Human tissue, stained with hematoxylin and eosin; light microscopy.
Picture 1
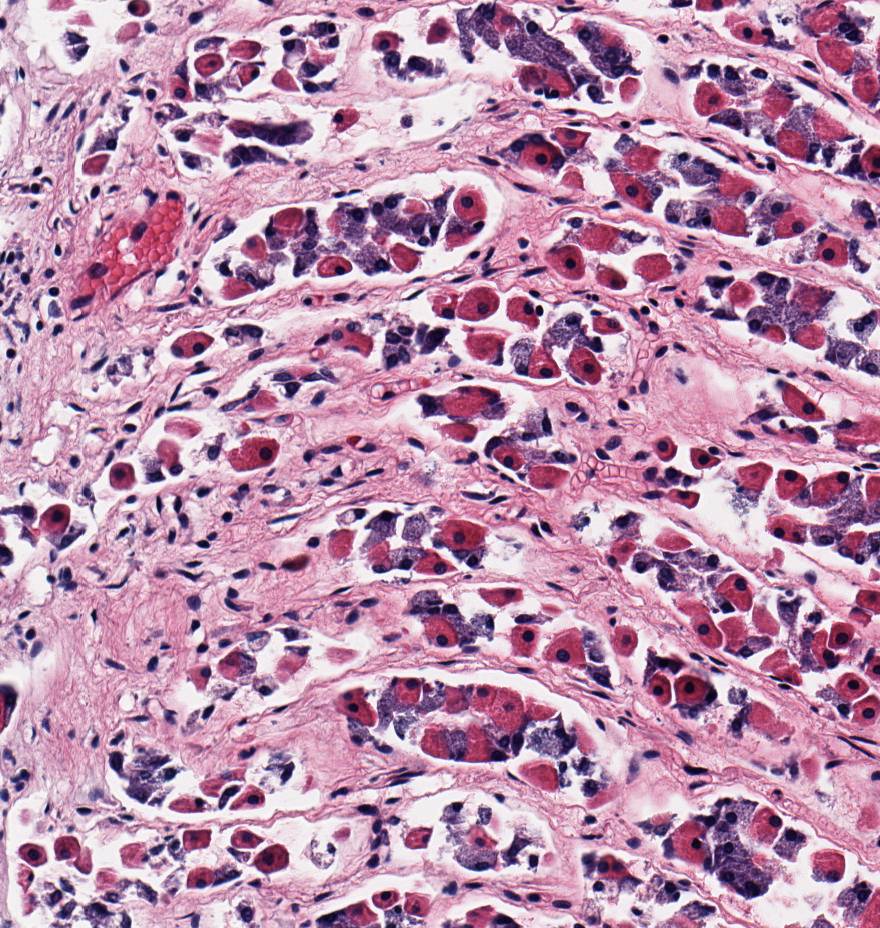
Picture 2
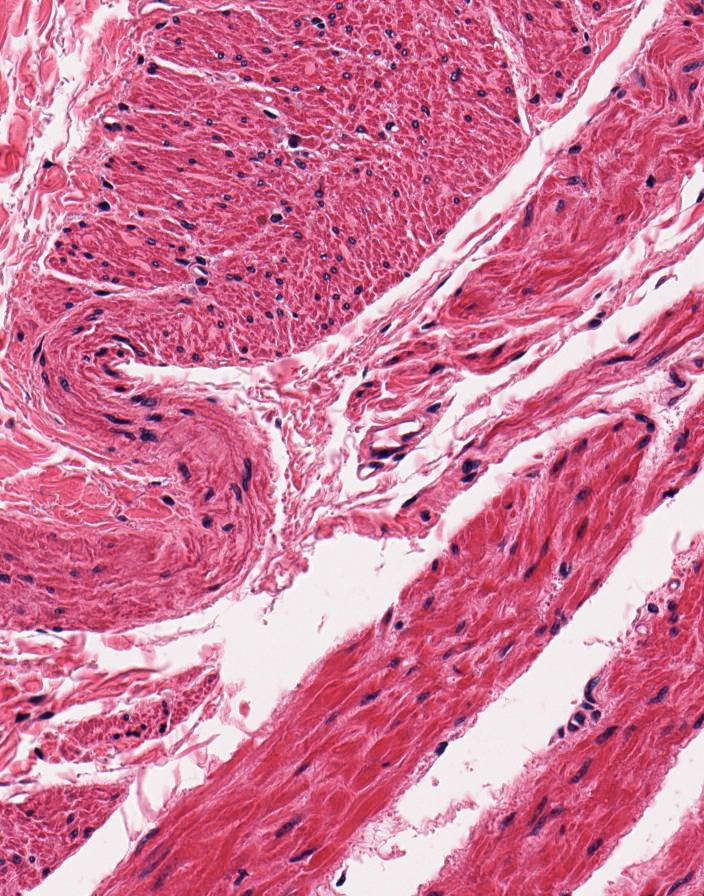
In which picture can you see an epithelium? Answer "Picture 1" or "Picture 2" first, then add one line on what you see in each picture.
Picture 1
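Picture 1: Cells with purple-blue granular cytoplasm lie intermixed with the pink parietal cells in the same glands.
Picture 2: No epithelium or fat cells are present anywhere in the field.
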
